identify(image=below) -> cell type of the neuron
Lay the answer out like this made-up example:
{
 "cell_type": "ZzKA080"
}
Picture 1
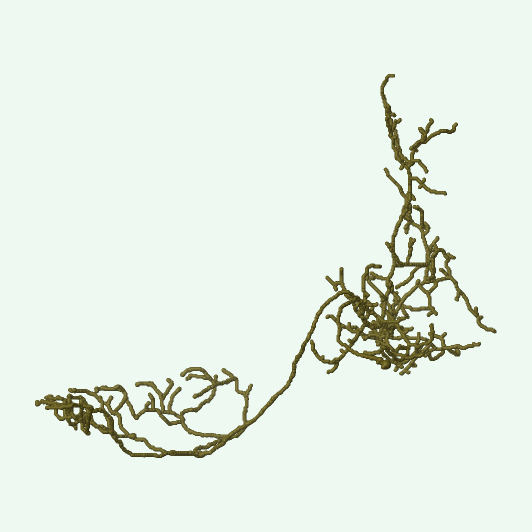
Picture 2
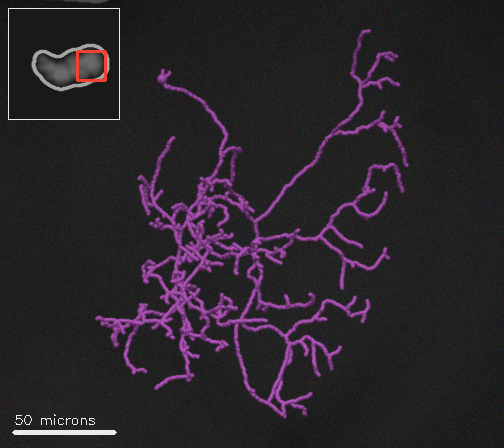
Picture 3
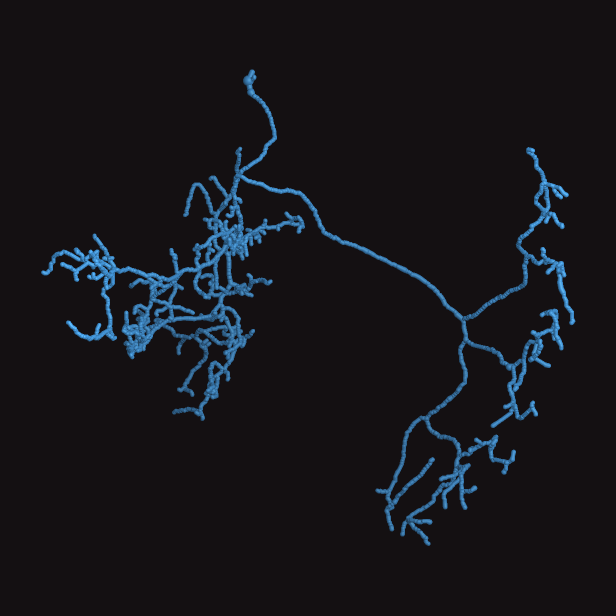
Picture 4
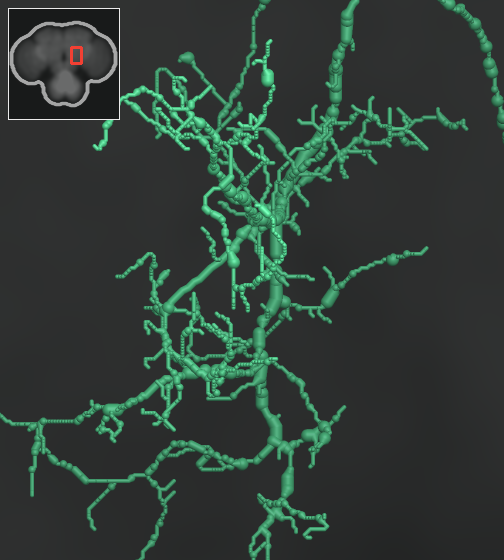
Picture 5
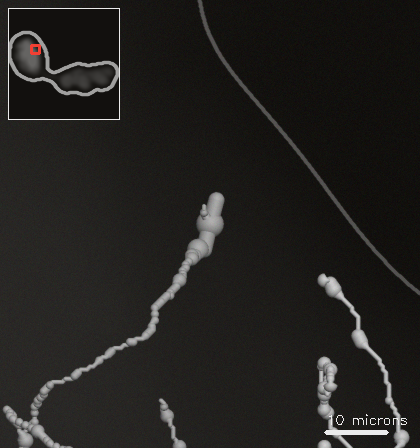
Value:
{
 "cell_type": "LPT114"
}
